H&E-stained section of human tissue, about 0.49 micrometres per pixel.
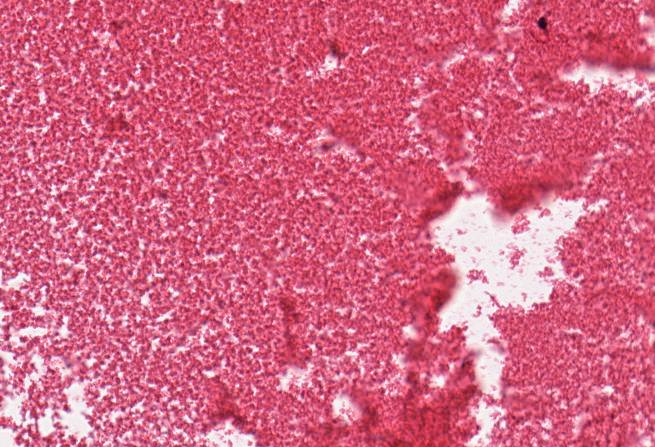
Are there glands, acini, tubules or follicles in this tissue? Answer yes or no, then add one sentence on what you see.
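No. No epithelium or glands are present anywhere in the field.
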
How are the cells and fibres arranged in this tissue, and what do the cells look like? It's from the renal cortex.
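Densely packed red blood cells occupy nearly the entire field. Each appears as a small, bright pink-red body with no nucleus. Nucleated cells are very scarce among them. No vessel walls, fibrous stroma or fat can be seen in the field.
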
